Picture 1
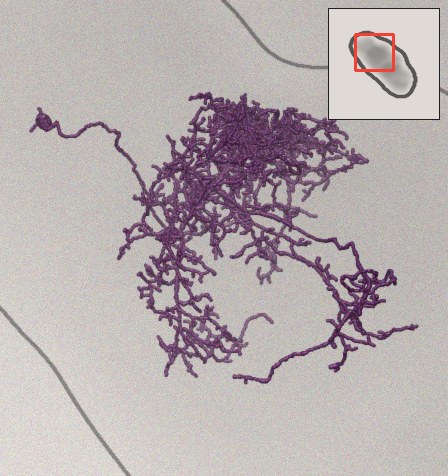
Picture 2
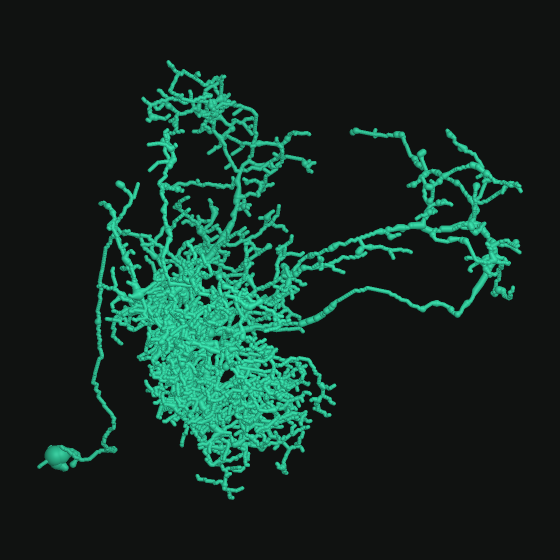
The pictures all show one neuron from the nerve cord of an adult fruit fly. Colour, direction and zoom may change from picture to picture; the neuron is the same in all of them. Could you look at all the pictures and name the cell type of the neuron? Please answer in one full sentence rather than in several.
As its cell type, this neuron has IN01A012.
